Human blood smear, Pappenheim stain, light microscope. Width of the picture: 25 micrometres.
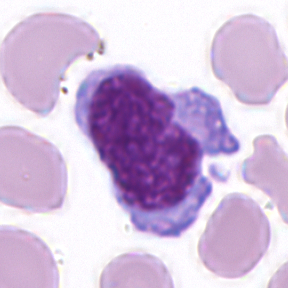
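Plasma cell, centre of the smear. Its cytoplasm is only a thin rim on the left of the nucleus, broader right and below, with no distinct granules that I can make out. A small separate fragment of bluish cytoplasm lies just off its right edge. The nucleus is about 13 by 8 micrometres. Red cells surround it; tiny dark dots sit along the edge of the upper-left one.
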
